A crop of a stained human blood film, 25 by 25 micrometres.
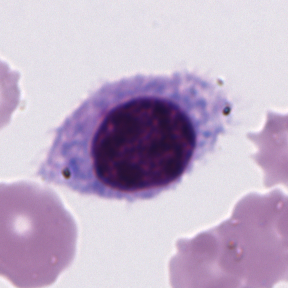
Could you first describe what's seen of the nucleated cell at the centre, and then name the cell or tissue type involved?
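Look first at the shape: the cell is elongated from left to right, about 17 by 11 micrometres. Its cytoplasm ends in a ragged edge with fine hair-like fringes. The nucleus, about 9 micrometres across, is round to oval without indentation or lobes, and no distinct nucleolus shows. This is a hairy cell.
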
